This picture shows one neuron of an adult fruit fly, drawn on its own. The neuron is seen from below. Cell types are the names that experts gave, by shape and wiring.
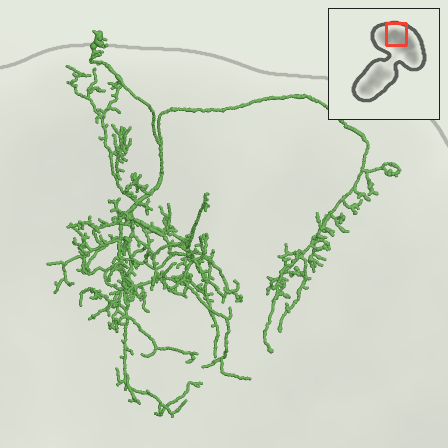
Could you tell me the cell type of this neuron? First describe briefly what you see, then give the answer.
It lies in the brain. In this view it is about as wide as it is tall. Its broad class is central-brain intrinsic neuron. The cell type is CL030.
